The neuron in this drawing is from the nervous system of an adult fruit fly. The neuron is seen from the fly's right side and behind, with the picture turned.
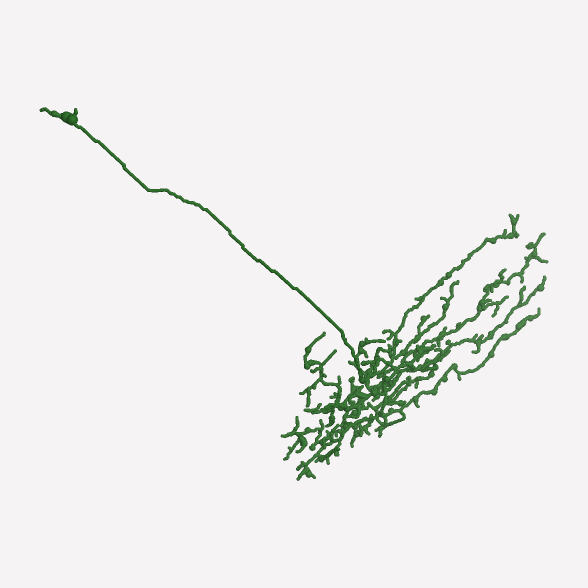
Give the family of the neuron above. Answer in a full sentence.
The family is Tm.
